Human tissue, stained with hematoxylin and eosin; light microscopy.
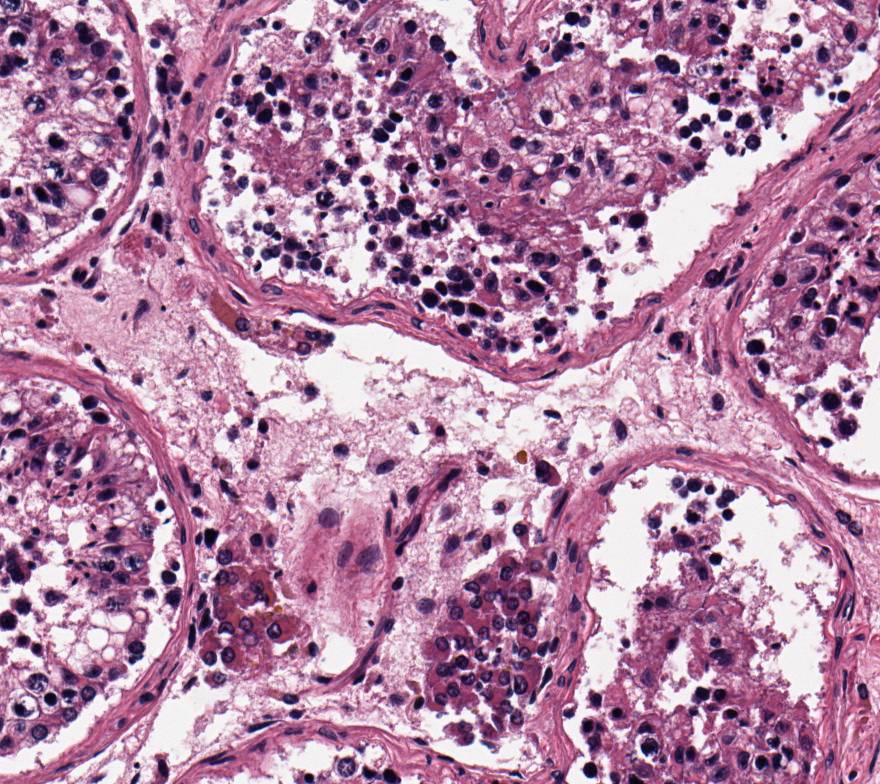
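Testis. Large rounded tubules in cross-section, loose interstitial tissue between; each tubule bounded by a pink, layered fibrous wall with flattened, elongated nuclei and filled with loosely arranged cells with round, dark-staining nuclei. Lower centre: interstitial clusters of polygonal cells, abundant pink cytoplasm, round nuclei.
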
